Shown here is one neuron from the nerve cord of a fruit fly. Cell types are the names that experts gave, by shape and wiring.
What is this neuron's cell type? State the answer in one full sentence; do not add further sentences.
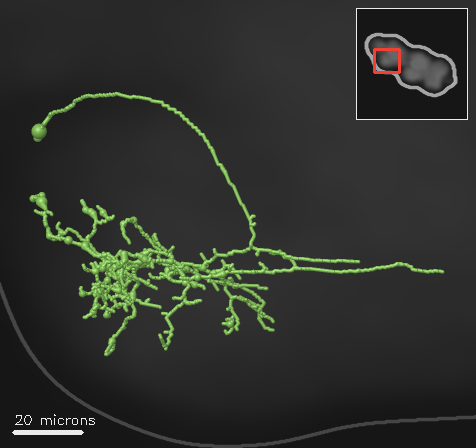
Cell type IN21A072 is what this neuron is.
